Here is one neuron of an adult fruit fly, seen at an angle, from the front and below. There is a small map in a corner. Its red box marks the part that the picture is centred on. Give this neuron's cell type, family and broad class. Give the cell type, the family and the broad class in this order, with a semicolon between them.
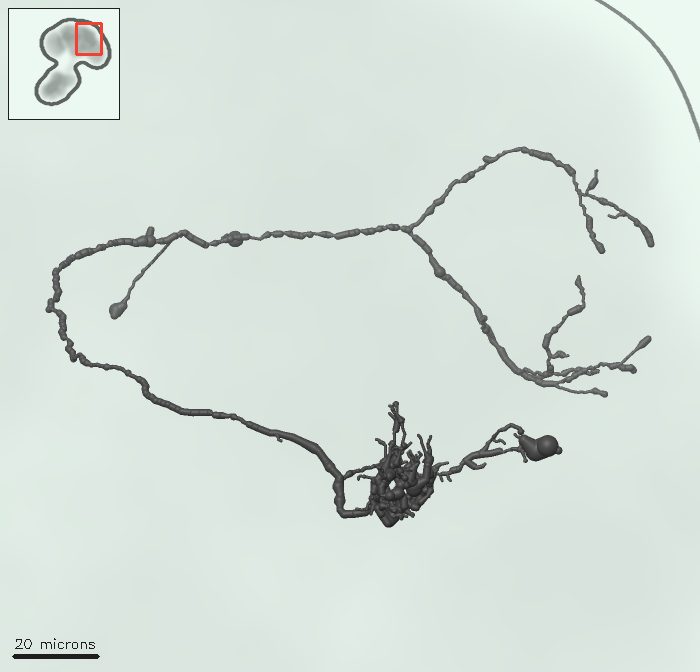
VA5_lPN; hemilineage ALl1_ventral; central-brain intrinsic neuron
